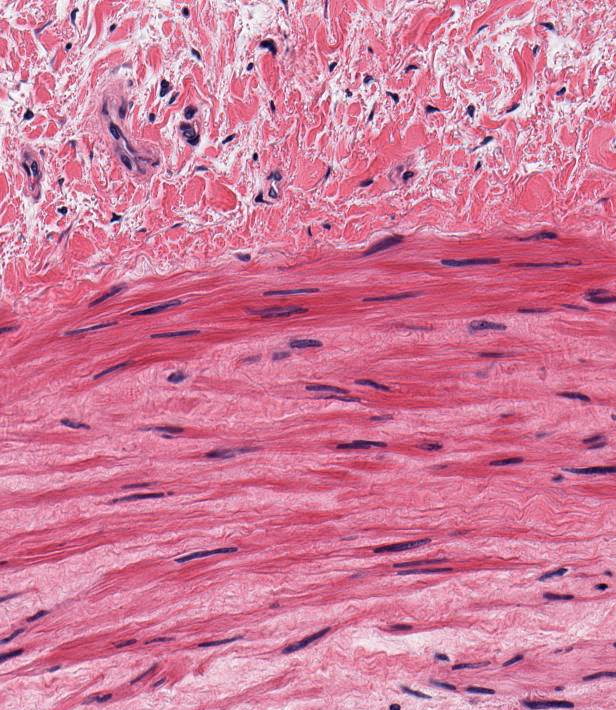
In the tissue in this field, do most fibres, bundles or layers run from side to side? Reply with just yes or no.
Yes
